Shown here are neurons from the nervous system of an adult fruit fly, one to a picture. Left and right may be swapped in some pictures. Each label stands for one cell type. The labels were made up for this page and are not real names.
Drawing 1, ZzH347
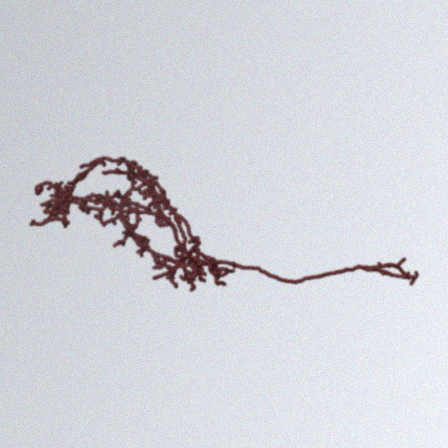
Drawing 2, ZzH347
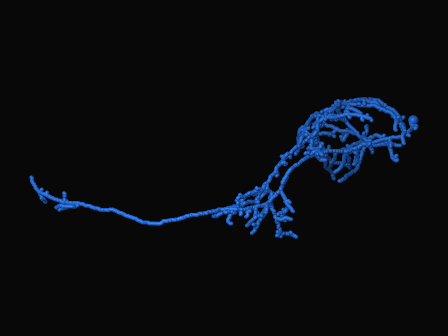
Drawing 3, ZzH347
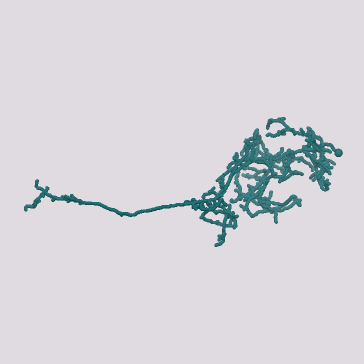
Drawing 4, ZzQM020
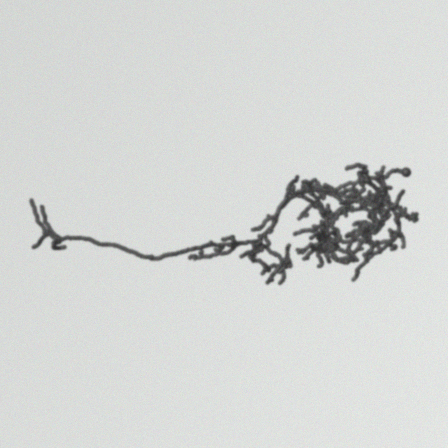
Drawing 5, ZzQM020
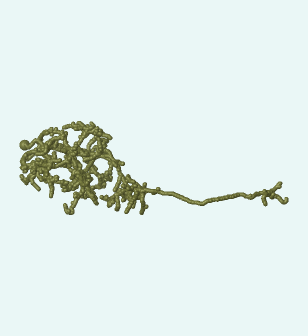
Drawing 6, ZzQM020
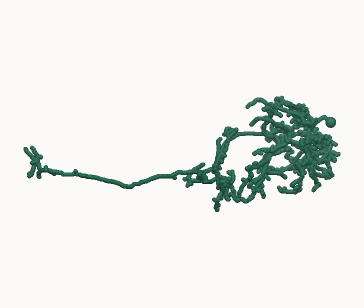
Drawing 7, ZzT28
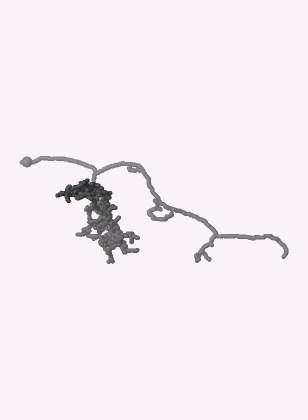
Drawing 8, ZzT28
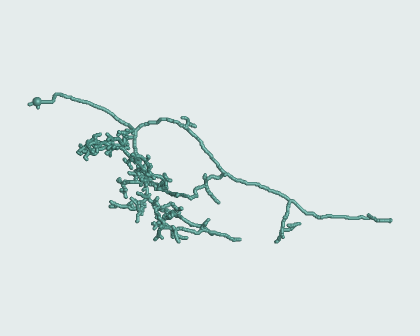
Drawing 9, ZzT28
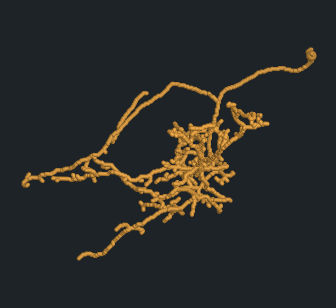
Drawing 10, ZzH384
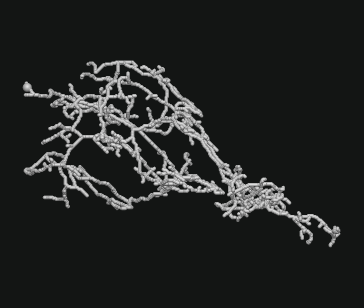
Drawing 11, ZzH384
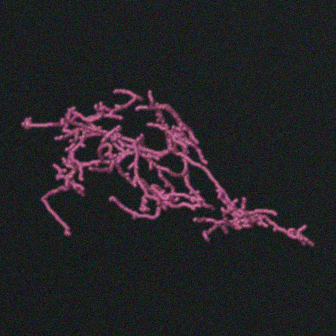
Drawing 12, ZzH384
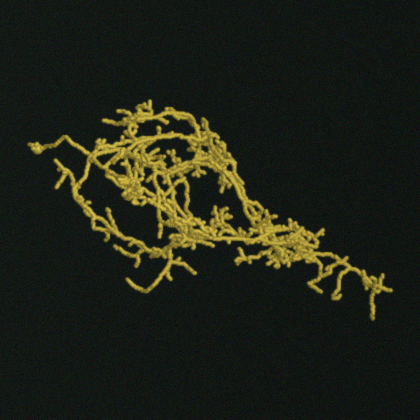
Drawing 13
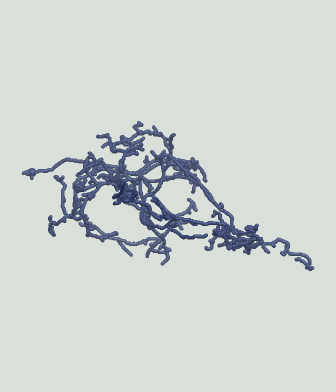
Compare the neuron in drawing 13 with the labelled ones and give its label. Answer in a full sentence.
It belongs to ZzH384.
